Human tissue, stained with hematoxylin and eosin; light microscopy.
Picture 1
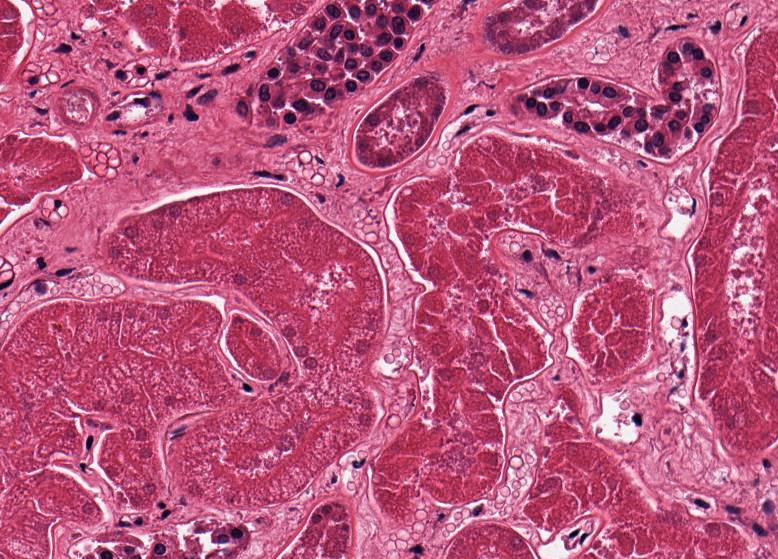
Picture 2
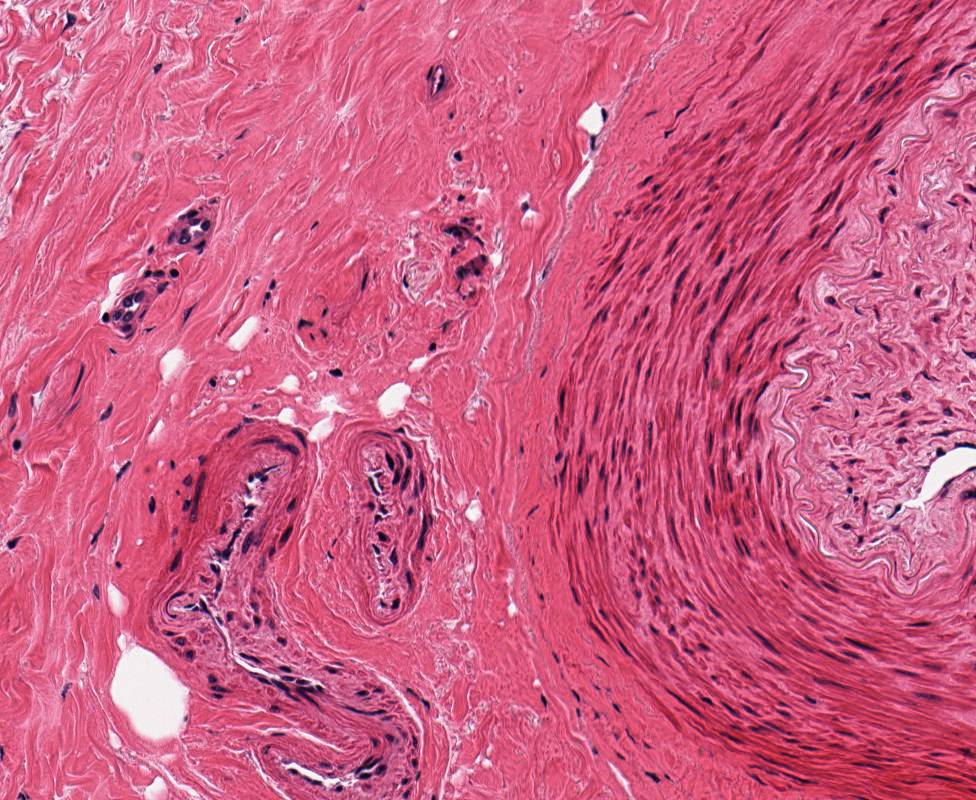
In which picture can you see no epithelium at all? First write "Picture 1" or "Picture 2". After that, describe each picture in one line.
Picture 2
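In picture 1: The cells lining the large units have abundant, deeply eosinophilic, granular cytoplasm.
In picture 2: No epithelium or glands are present anywhere in the field.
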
